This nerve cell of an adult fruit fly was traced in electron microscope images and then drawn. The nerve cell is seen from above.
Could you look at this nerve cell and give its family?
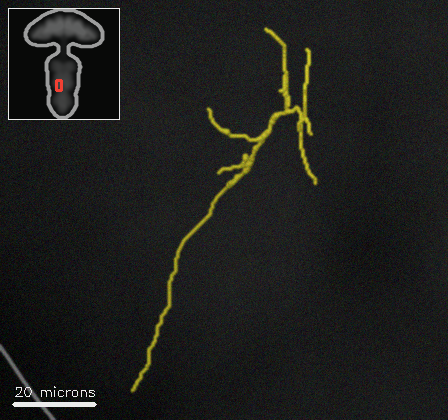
class gustatory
